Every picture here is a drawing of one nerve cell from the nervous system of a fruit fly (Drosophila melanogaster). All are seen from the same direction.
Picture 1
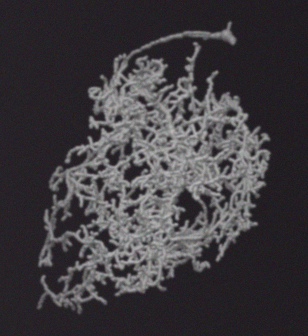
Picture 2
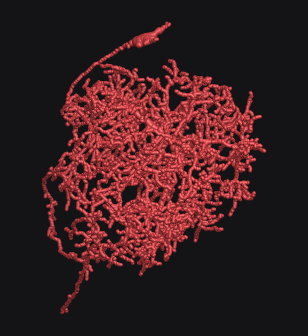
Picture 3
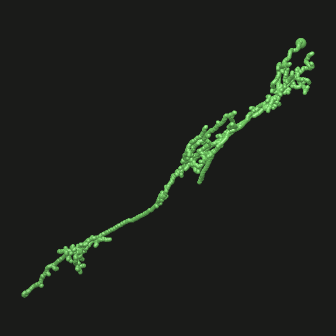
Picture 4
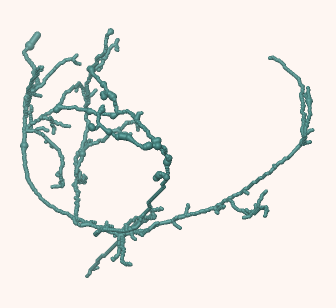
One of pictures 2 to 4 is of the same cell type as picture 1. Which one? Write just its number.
2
